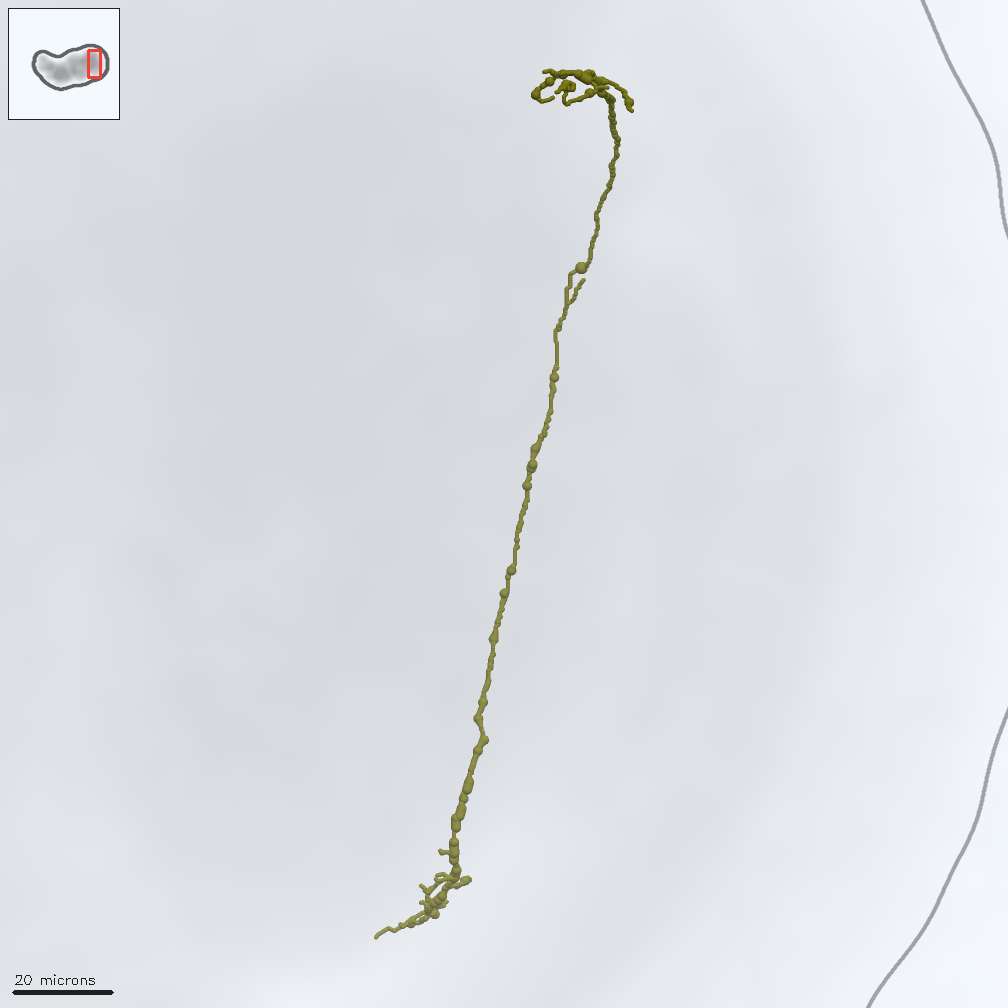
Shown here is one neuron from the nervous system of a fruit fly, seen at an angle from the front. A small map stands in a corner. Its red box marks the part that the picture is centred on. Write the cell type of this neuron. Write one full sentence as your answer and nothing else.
So far as cell type goes, this neuron is LC10a.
